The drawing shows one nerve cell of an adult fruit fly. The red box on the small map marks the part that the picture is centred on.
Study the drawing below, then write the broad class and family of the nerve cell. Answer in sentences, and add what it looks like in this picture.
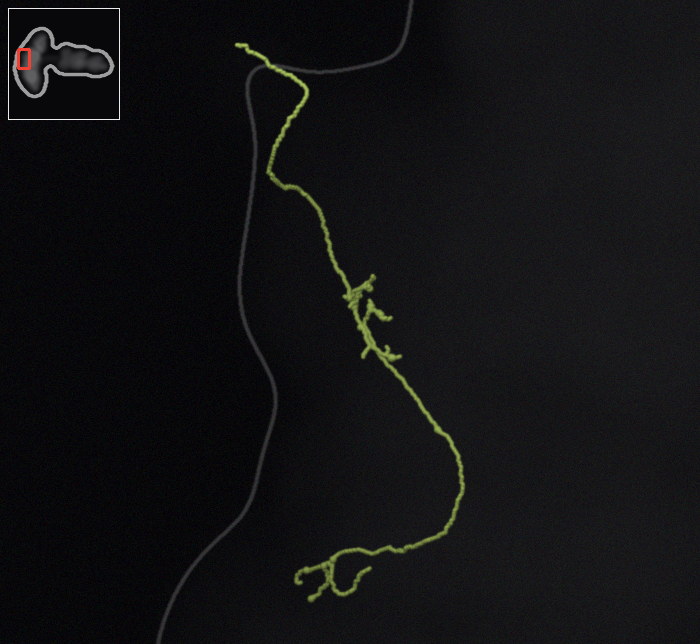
It is a sensory neuron entering the brain. Its family is called class olfactory. It lies in the brain. The drawing shows no cell body.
